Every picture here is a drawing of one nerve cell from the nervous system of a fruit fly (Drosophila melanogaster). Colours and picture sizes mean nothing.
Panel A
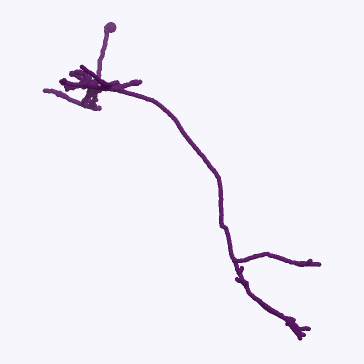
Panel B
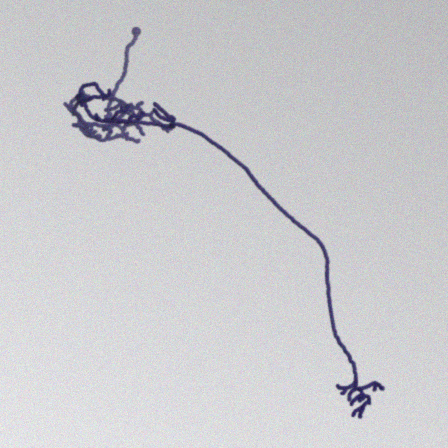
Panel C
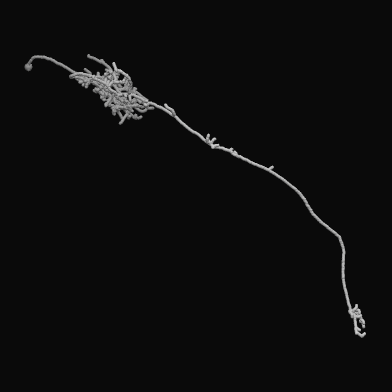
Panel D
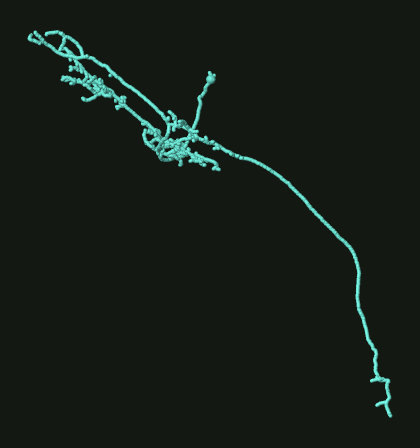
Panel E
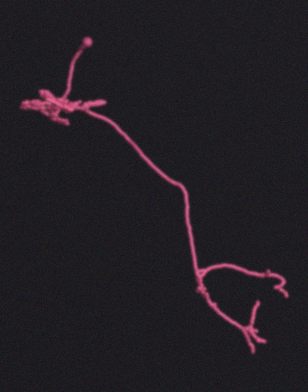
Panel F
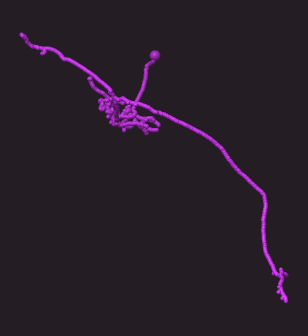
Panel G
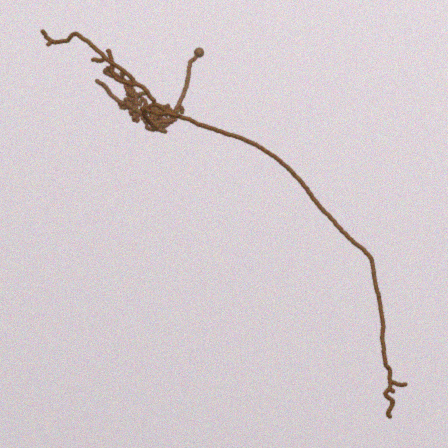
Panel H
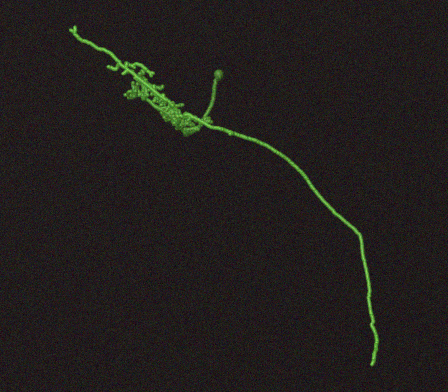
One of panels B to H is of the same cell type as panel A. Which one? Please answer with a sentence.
The nerve cell in panel E is of the same cell type.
